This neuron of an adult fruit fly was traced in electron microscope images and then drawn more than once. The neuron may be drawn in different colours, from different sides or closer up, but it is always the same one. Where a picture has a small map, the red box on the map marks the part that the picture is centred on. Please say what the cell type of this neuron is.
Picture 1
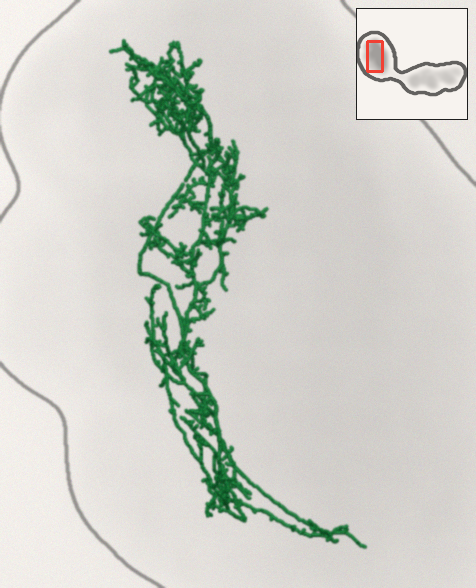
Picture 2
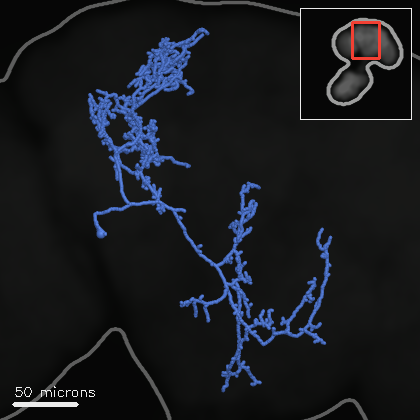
SIP025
